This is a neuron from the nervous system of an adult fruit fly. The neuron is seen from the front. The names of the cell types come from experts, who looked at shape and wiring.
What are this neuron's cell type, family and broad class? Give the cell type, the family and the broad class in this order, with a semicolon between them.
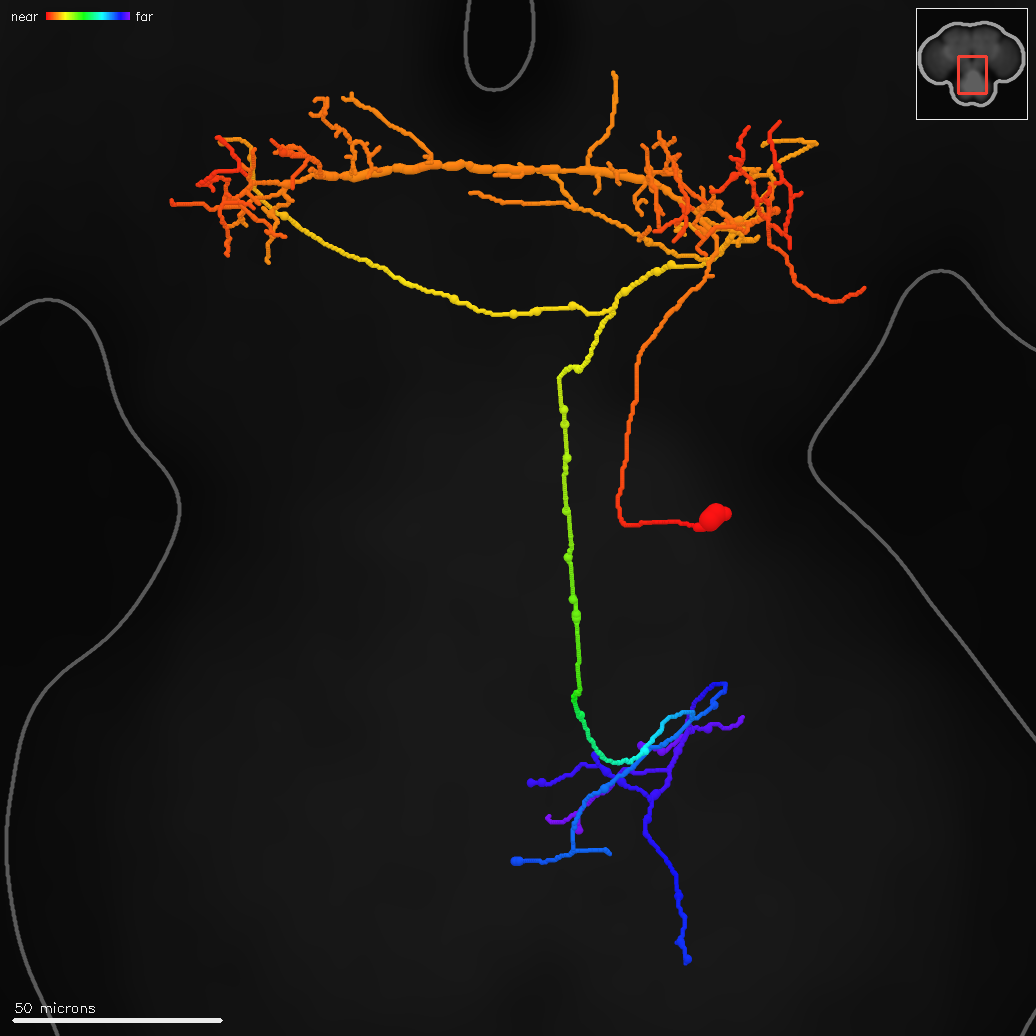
DNg106; hemilineage MX3; descending neuron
